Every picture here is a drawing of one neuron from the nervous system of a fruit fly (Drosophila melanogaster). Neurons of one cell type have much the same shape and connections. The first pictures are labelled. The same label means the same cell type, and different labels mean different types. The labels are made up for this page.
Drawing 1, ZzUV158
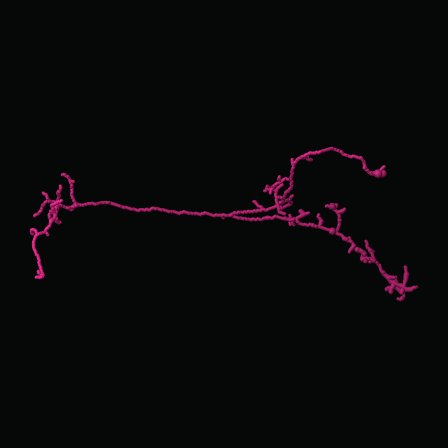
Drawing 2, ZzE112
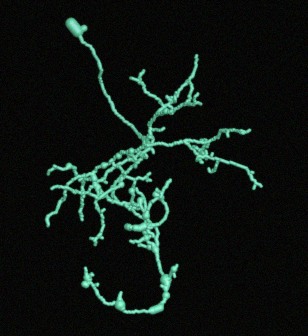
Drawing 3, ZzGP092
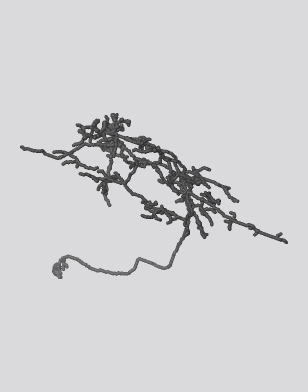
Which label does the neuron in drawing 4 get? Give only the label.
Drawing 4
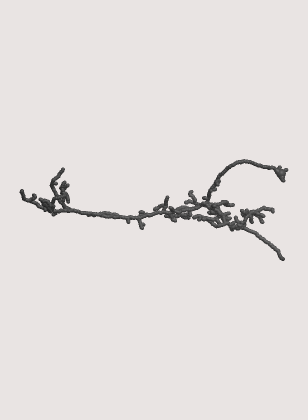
ZzUV158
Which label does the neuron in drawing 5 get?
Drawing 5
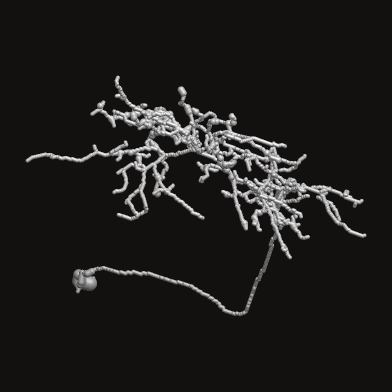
ZzGP092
